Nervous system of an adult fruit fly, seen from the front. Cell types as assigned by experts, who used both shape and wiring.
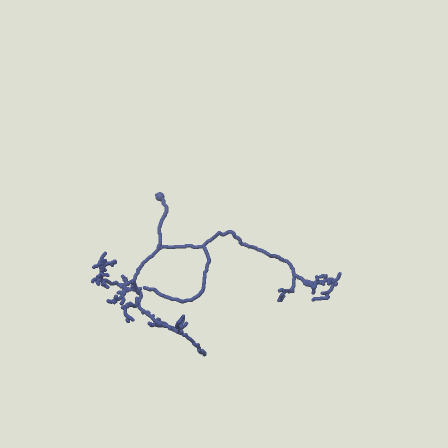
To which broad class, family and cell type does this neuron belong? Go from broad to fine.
central-brain intrinsic neuron; hemilineage DM6_ventral; CB0320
